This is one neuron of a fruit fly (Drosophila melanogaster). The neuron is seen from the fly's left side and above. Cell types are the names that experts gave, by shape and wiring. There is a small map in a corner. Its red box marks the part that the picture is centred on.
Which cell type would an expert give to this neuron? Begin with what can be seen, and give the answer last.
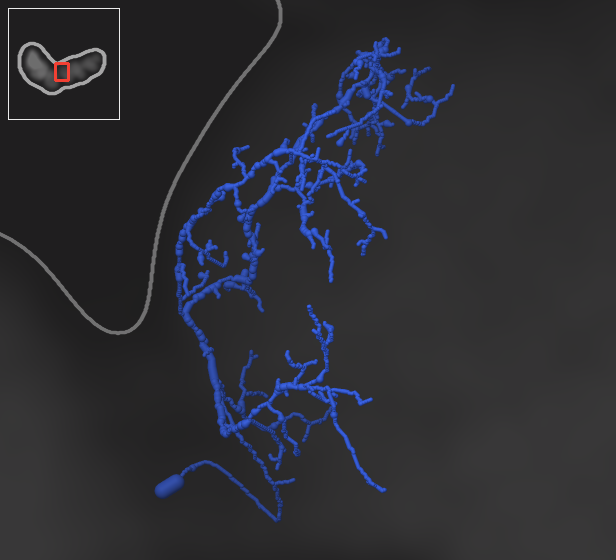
Its cell body lies at the lower left of the picture. The picture shows dozens of branch ends. This is a nerve-cord intrinsic neuron. Its cell type is IN13A035.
